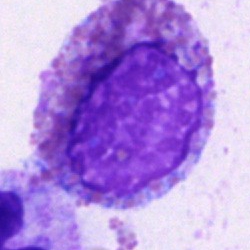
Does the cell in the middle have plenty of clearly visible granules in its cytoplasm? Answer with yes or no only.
Yes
